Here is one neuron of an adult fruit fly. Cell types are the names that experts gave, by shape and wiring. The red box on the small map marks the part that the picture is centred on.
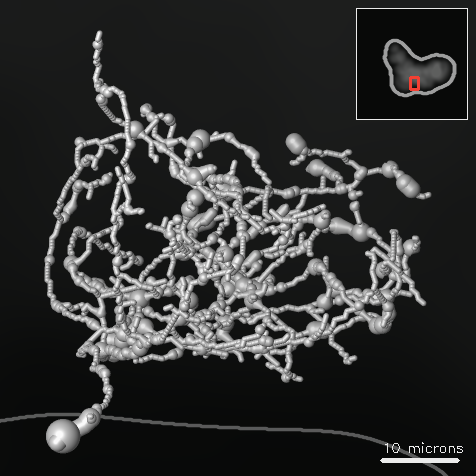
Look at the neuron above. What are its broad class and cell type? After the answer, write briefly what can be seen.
Its broad class is central-brain intrinsic neuron. The cell type is CB1964. The cell body is at the lower left of the picture. From top to bottom in the picture it spans about 55 microns. The picture shows dozens of branch ends.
